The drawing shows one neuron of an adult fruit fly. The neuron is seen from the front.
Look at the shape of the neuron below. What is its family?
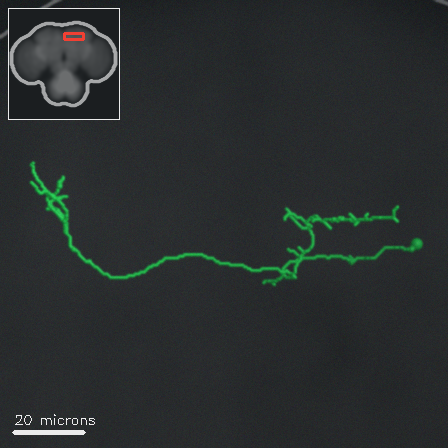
hemilineage CLp2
